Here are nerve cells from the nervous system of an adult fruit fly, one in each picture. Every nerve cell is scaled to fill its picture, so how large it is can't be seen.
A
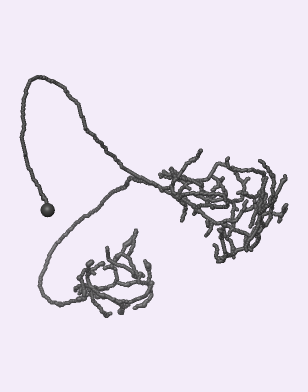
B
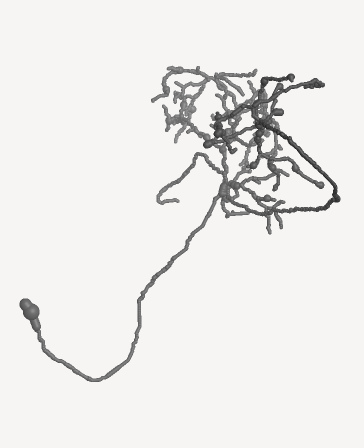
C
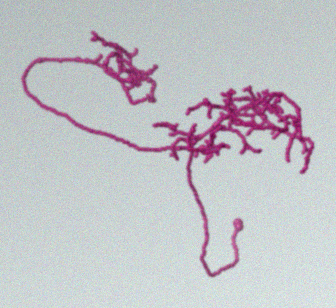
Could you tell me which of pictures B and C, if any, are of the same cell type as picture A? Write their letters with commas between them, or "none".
B, C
